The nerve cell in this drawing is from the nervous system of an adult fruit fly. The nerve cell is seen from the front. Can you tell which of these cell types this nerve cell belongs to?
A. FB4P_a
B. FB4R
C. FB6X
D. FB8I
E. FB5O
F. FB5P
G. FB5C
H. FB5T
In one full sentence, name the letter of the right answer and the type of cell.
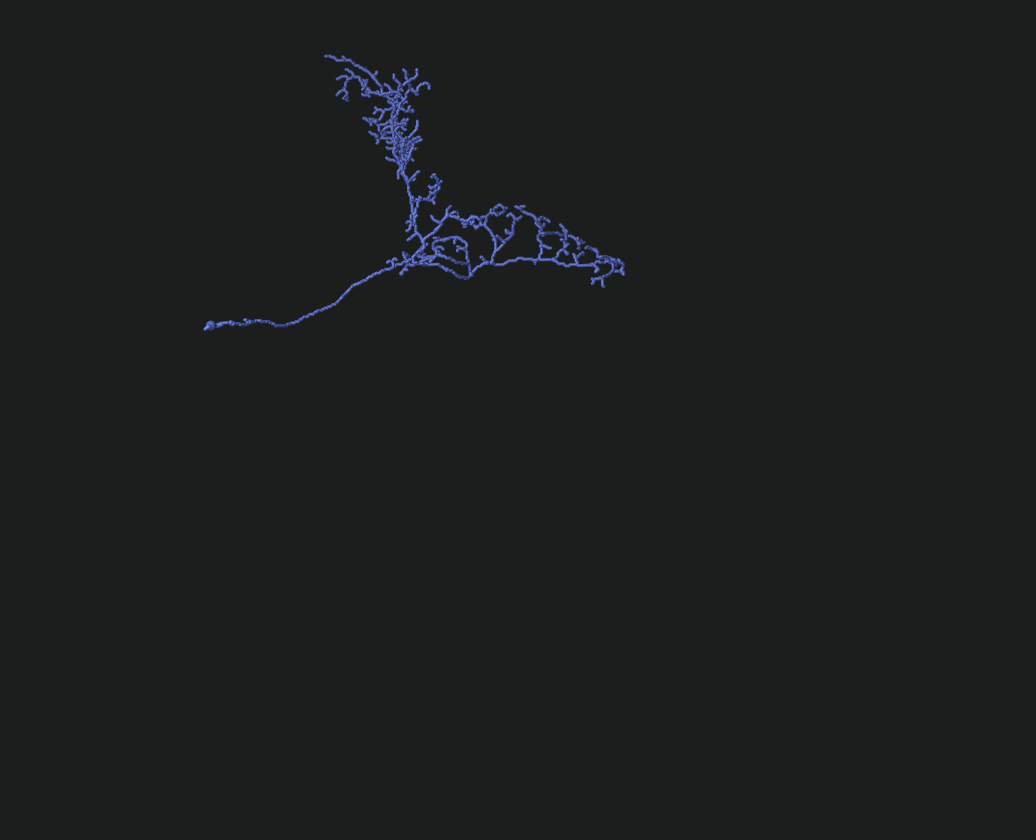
Option D gives FB8I as the cell type of the nerve cell.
